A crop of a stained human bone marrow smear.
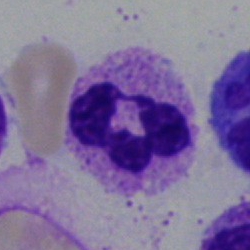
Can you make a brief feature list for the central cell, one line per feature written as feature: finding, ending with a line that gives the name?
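Nucleus: several connected lobes around a pale central space
Chromatin: dense, dark purple
Cytoplasm: plentiful, pale pinkish-lilac
Granules: fine, pinkish-violet, evenly scattered through the cytoplasm
Name: segmented neutrophil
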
